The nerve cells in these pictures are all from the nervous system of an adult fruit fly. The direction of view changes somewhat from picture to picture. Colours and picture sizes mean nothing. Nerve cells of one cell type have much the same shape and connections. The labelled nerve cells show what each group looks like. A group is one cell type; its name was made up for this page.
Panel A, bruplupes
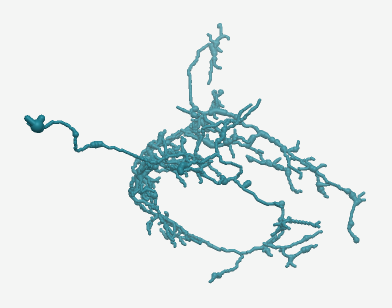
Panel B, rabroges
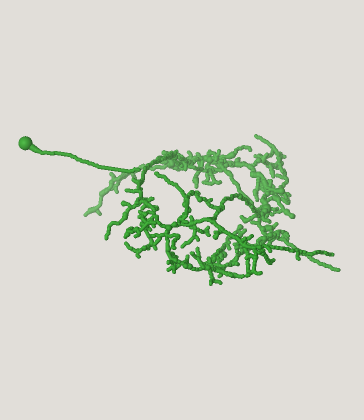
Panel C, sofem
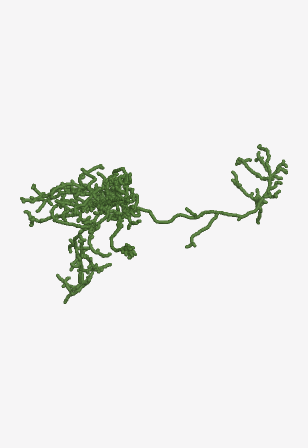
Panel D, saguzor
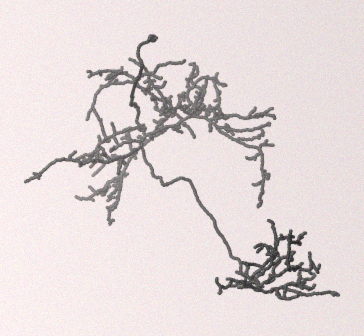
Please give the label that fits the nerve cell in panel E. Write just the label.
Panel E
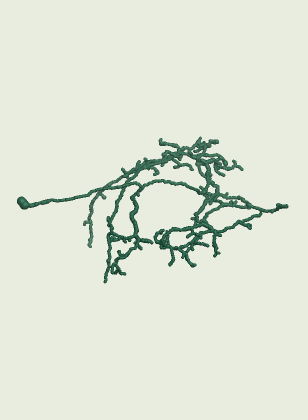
rabroges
